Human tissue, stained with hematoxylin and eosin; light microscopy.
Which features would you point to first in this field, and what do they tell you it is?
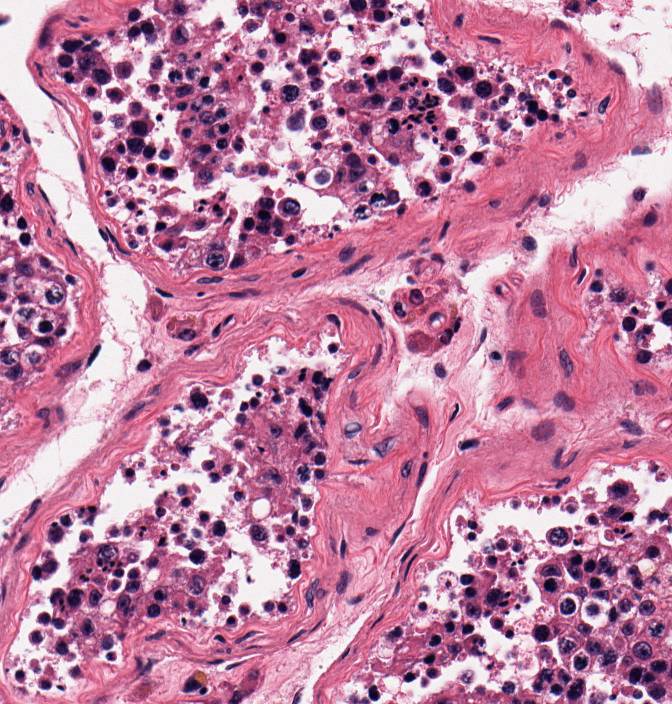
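What you are seeing is seminiferous tubule: several rounded, cross-cut tubules full of cells, with bands of pink fibrous tissue between.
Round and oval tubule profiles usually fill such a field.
Just above the centre, in that fibrous tissue, sits a small cluster of polygonal cells with abundant pink granular cytoplasm and round nuclei.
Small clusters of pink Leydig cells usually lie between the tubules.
Each tubule is edged by a thick, wavy layer of pink lamellar collagen with flattened nuclei running parallel to its edge. Inside, many cells float free in the lumen.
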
